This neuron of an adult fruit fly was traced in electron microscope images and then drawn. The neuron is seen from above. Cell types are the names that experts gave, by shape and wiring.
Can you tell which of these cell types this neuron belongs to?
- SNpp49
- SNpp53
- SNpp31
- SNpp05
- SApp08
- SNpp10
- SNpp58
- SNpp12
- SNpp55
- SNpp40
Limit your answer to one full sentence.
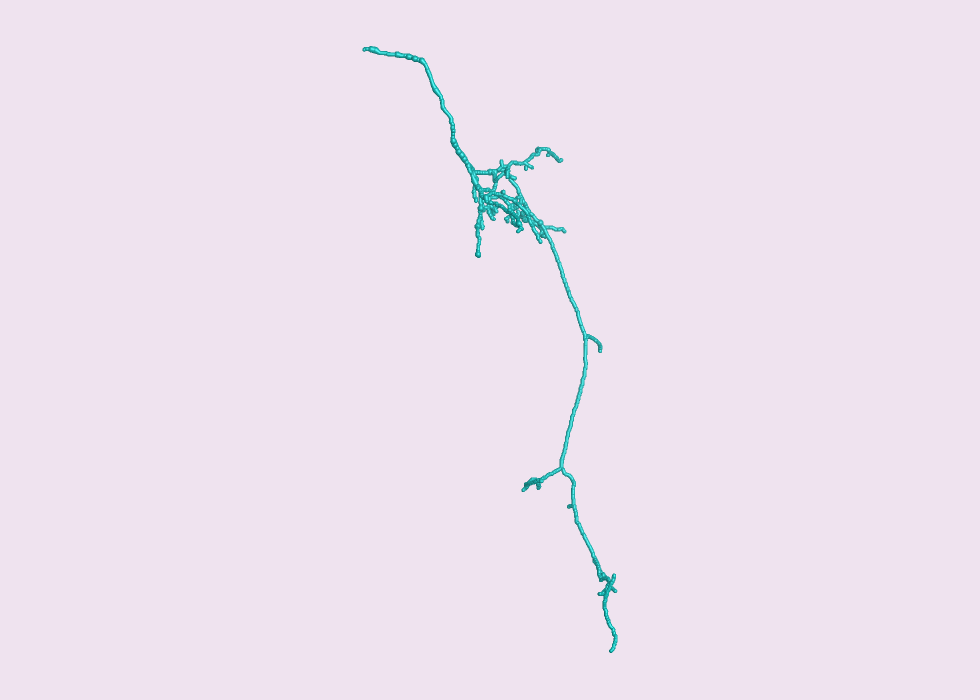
This neuron is included in the cell type SNpp31.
